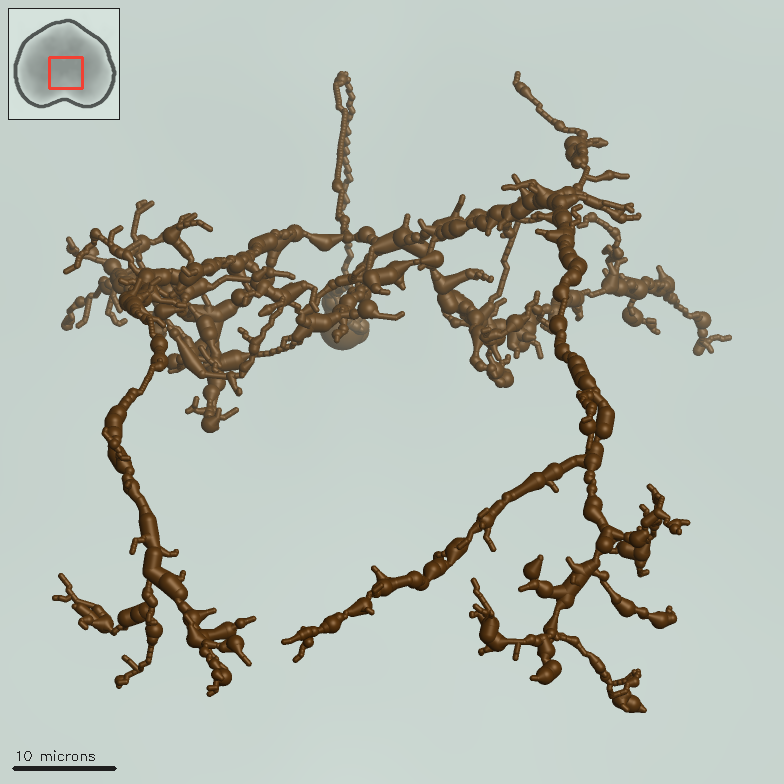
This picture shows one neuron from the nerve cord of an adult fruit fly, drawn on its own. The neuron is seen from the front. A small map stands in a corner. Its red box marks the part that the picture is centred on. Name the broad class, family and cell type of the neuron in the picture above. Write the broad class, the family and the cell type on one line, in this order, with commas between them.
nerve-cord intrinsic neuron, hemilineage 00A, IN00A026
